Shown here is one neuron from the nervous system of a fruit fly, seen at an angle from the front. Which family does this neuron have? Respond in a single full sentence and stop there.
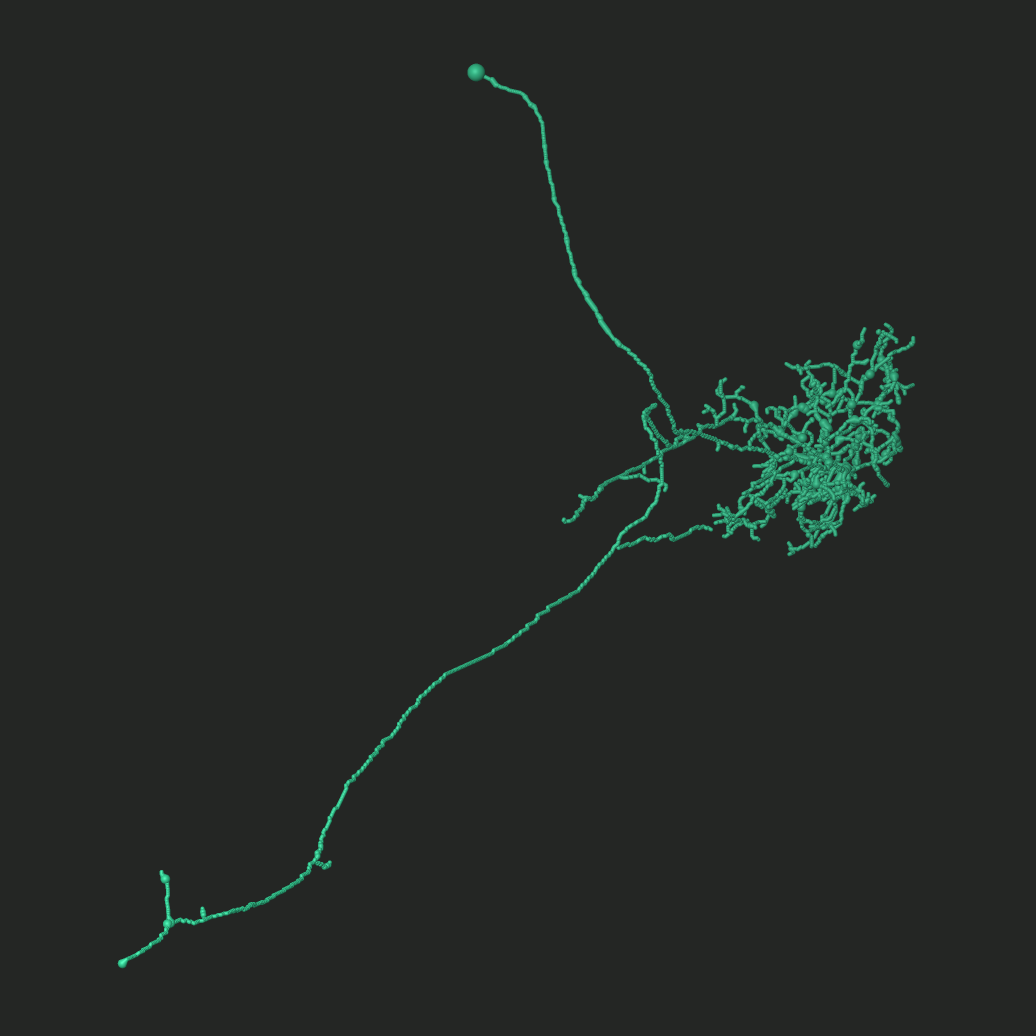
By family, this neuron is grouped as hemilineage 23B.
